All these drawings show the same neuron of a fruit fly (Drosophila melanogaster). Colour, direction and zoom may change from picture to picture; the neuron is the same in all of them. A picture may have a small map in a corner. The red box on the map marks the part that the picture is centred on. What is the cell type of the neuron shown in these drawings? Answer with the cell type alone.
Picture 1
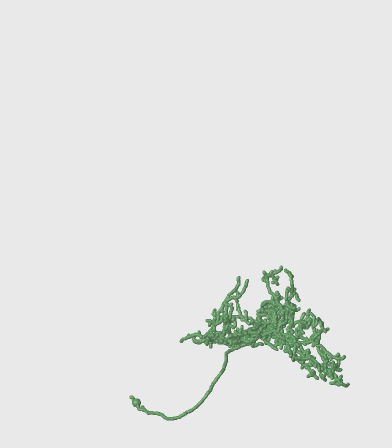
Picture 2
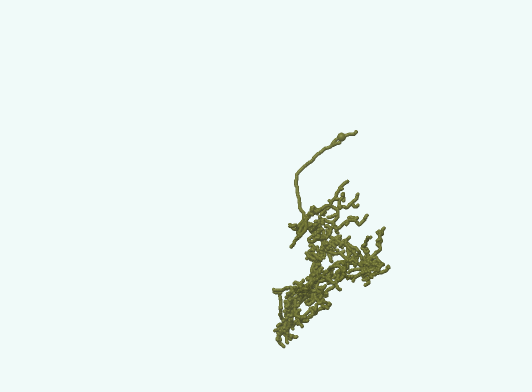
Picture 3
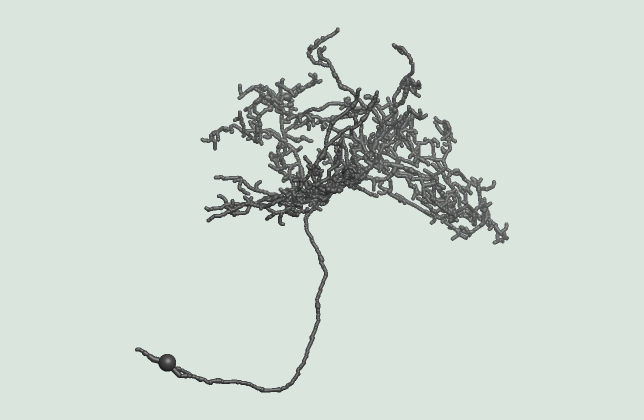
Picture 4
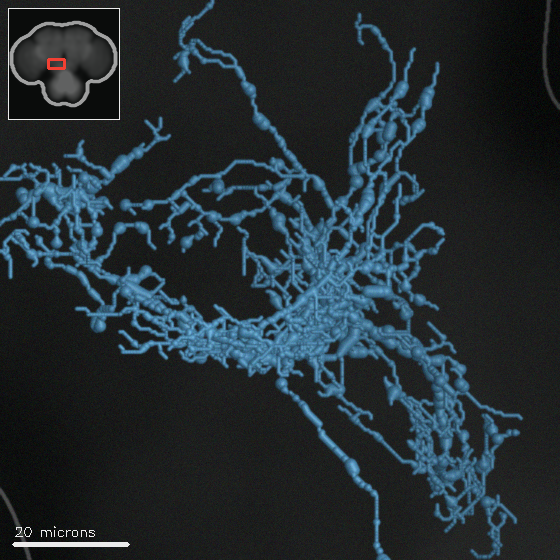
CB0607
